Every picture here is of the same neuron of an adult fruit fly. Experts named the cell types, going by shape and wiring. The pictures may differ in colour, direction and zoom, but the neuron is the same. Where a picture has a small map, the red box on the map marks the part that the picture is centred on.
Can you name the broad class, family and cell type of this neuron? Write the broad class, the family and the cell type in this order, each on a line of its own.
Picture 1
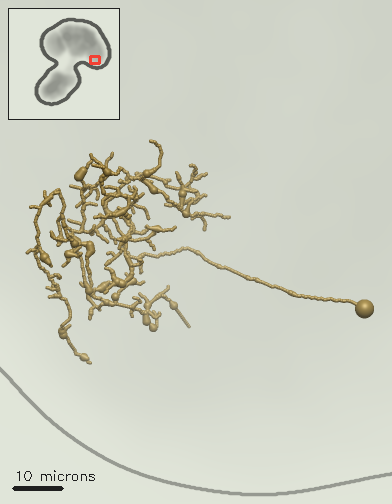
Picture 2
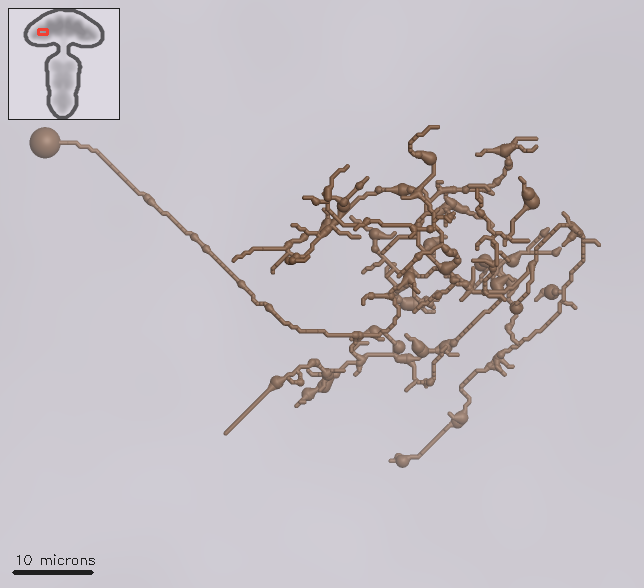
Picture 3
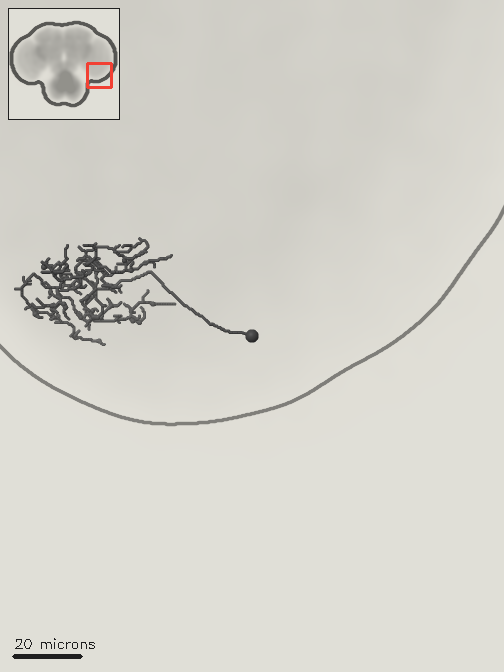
optic-lobe intrinsic neuron
Cm
Cm7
